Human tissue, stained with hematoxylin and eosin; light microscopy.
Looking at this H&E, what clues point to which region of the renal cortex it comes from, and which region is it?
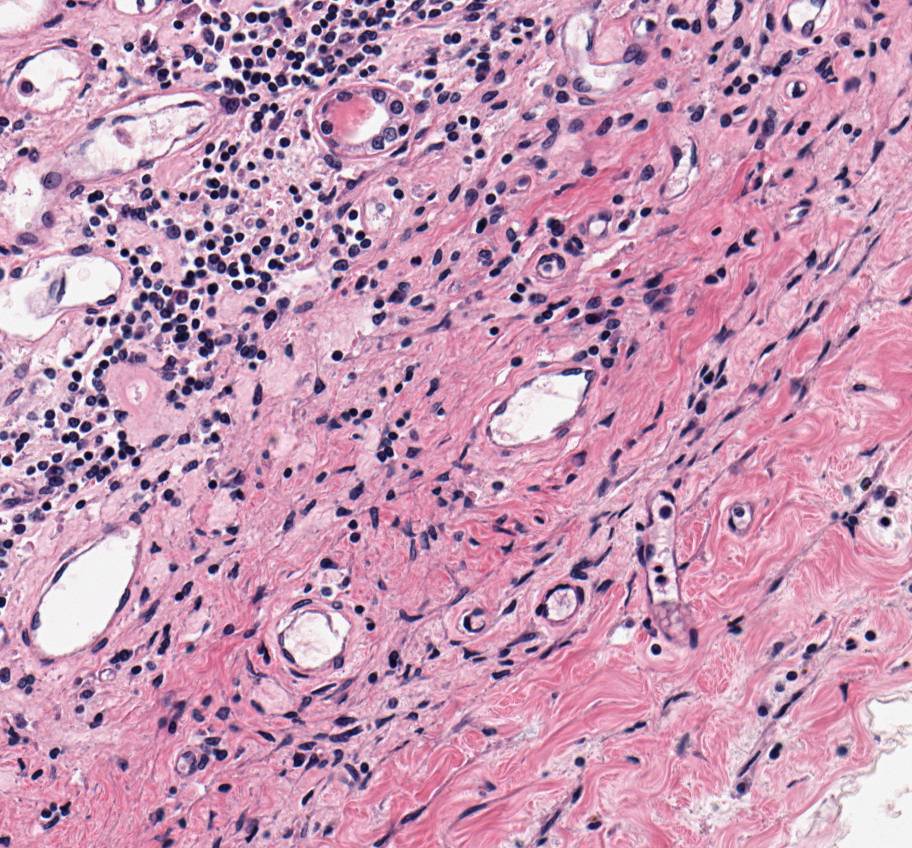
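That's dense connective tissue. Toward the right and lower right, cells thin out and dense pink collagen with sparse nuclei takes over, which is what decides it.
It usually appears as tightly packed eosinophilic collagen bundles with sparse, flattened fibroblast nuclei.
The bundles there run in wavy, curving strands. Upper left holds a dense lymphocyte aggregate; dilated thin-walled spaces sit along the left edge.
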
